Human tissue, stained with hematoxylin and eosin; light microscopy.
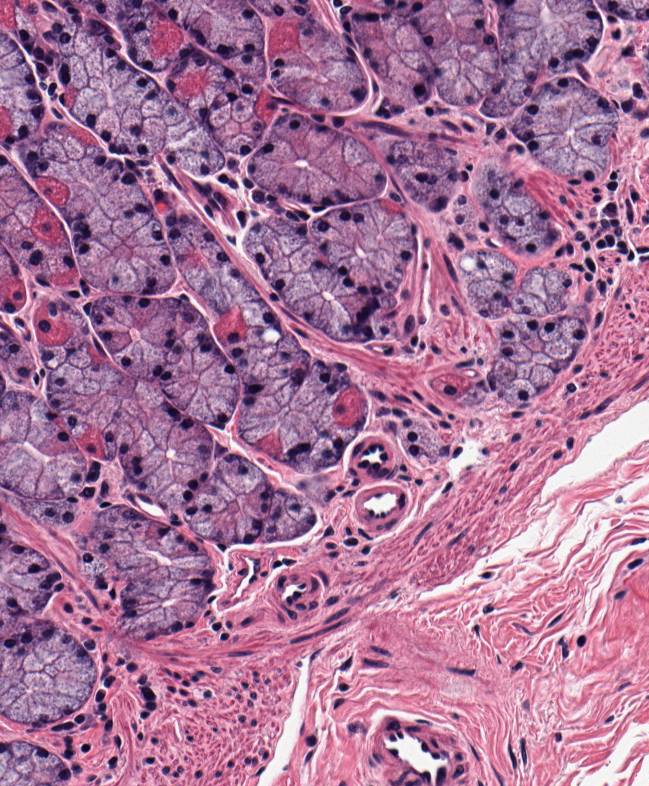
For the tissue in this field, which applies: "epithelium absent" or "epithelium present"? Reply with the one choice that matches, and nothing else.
Epithelium present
